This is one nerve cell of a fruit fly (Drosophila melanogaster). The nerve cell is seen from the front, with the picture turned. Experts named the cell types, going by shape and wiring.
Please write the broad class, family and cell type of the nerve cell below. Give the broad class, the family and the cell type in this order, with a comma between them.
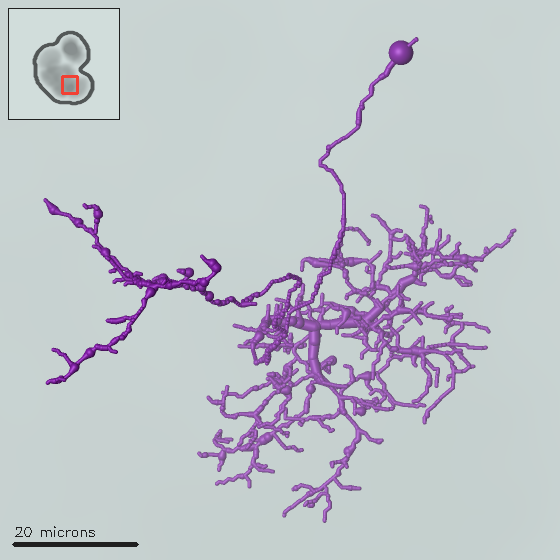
visual projection neuron, LC, LC31a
